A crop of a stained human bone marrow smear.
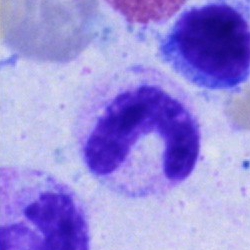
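Band neutrophil, central cell, stained human bone marrow smear. Outline roughly round and smooth. Nucleus a curved, horseshoe-shaped band, opening facing downward; chromatin dark purple, coarsely clumped. Fine pinkish-lilac granules scattered through the cytoplasm.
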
